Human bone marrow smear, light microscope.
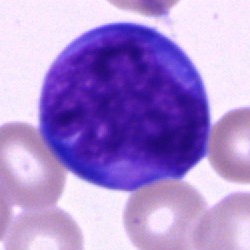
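Blast, stained human bone marrow smear. Outline round and smooth; no projections extend from the cell surface. Cytoplasm deep blue, forming only a thin rim around the nucleus.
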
